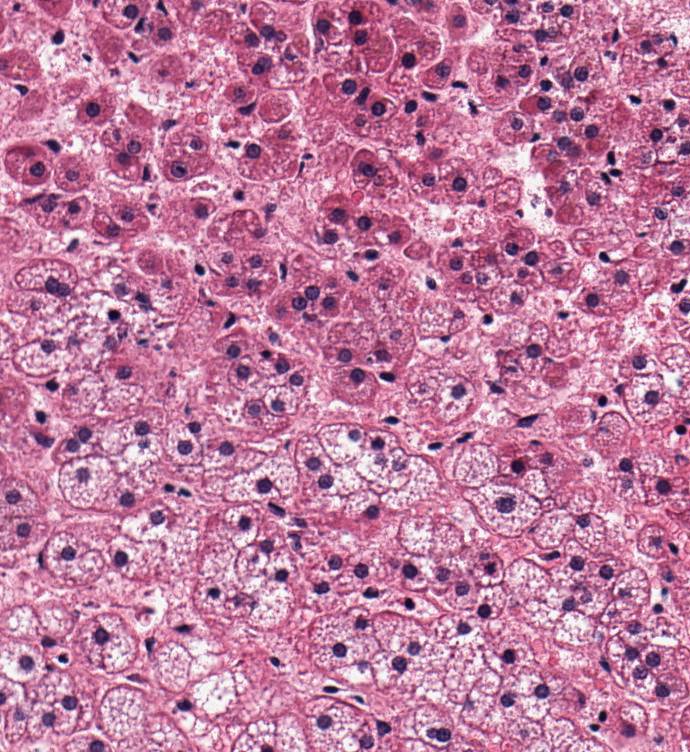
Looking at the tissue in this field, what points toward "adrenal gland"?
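This tissue is the adrenal gland. First, the lower half: its cells have pale, finely vacuolated cytoplasm and sharply outlined borders. Second, the upper half: its cells have dense, granular, eosinophilic cytoplasm.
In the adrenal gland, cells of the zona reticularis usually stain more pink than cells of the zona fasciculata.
The pinker upper half set against the paler lower half fits that difference. Third, some scattered large cells hold two nuclei. Last, small, dark, elongated nuclei sit in the narrow spaces between the large cells.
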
